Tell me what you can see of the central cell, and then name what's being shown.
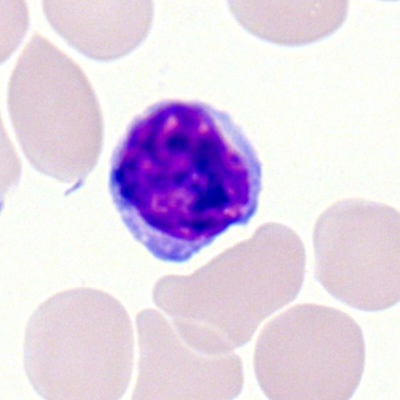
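Most of the central cell is taken up by the nucleus, whose chromatin is dark purple and coarsely clumped. Around it, the cytoplasm forms only a thin rim, pale blue in colour. This cell is a lymphocyte.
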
